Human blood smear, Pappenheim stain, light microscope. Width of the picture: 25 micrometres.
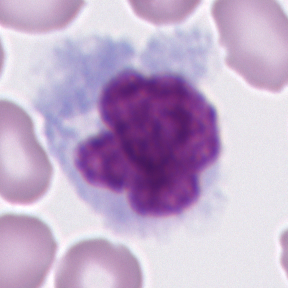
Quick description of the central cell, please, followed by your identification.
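Placed toward the right and lower part of the cell, the nucleus measures about 13 micrometres across. Chromatin finely textured, not gathered into coarse dark clumps. Cytoplasm abundant and pale greyish blue, spreading widely on the left and upper side of the nucleus. Hairy cell.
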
